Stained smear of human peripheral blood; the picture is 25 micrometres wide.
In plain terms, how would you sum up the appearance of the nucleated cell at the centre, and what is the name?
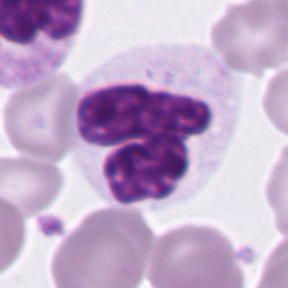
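Round, smooth outline. Coarsely clumped chromatin. Pale lilac cytoplasm holding fine granules. Segmented neutrophil.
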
